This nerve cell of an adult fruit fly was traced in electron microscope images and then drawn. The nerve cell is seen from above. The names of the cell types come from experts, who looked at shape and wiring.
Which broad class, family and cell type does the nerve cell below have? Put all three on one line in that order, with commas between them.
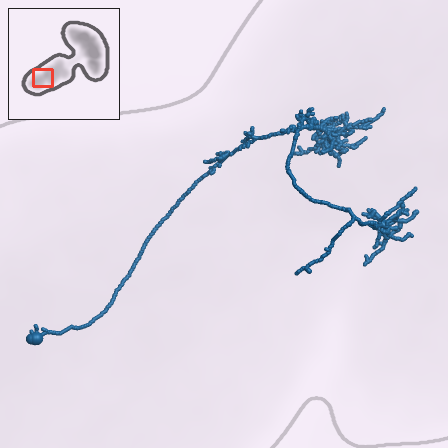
nerve-cord intrinsic neuron, hemilineage 06A, IN06A055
